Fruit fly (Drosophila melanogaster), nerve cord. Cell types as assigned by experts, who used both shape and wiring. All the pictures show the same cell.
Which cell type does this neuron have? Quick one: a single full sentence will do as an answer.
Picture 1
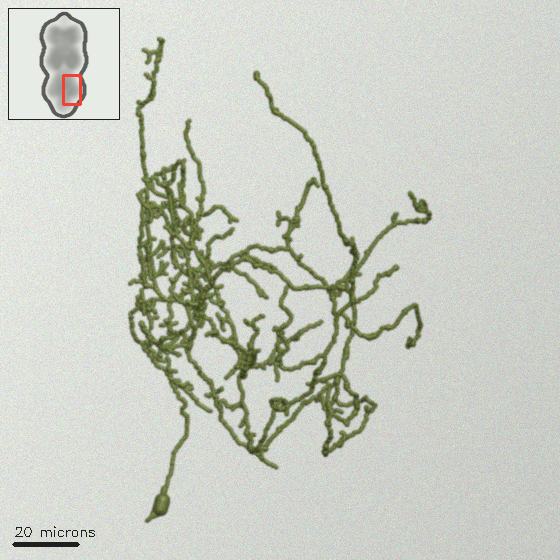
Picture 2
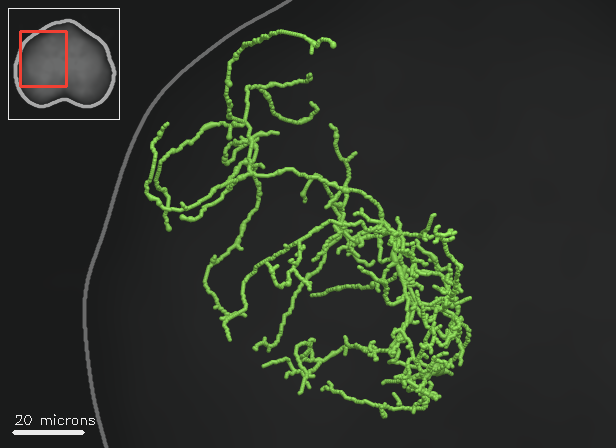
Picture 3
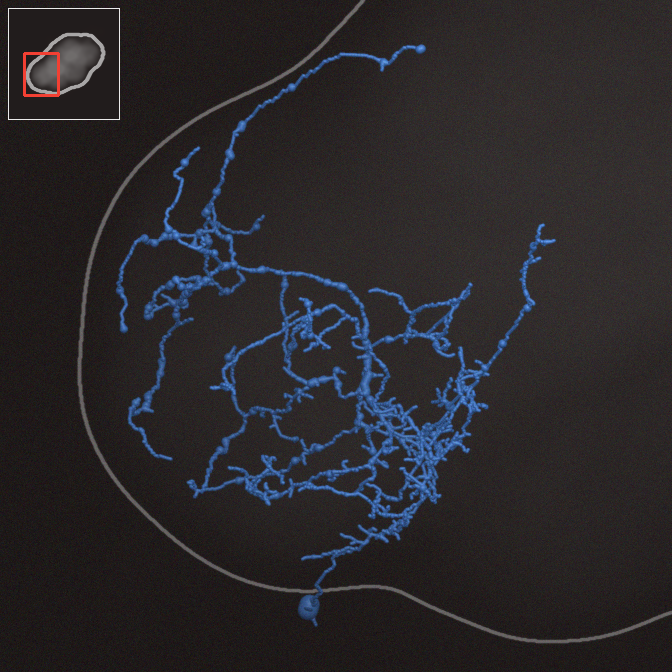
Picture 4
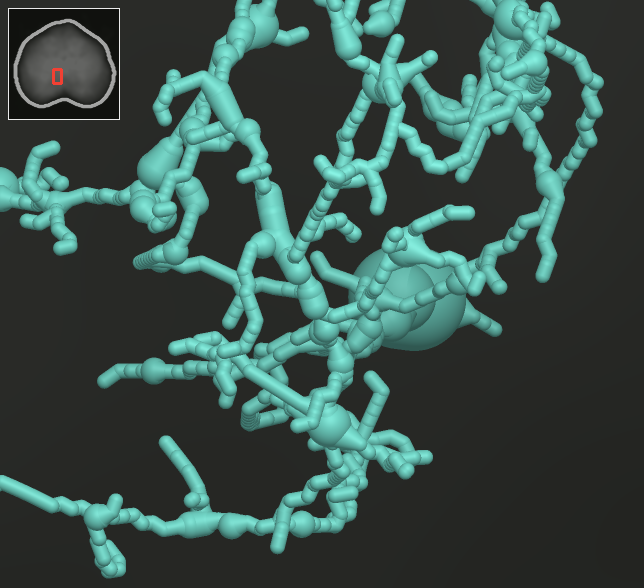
This neuron is classified under the cell type IN04B075.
